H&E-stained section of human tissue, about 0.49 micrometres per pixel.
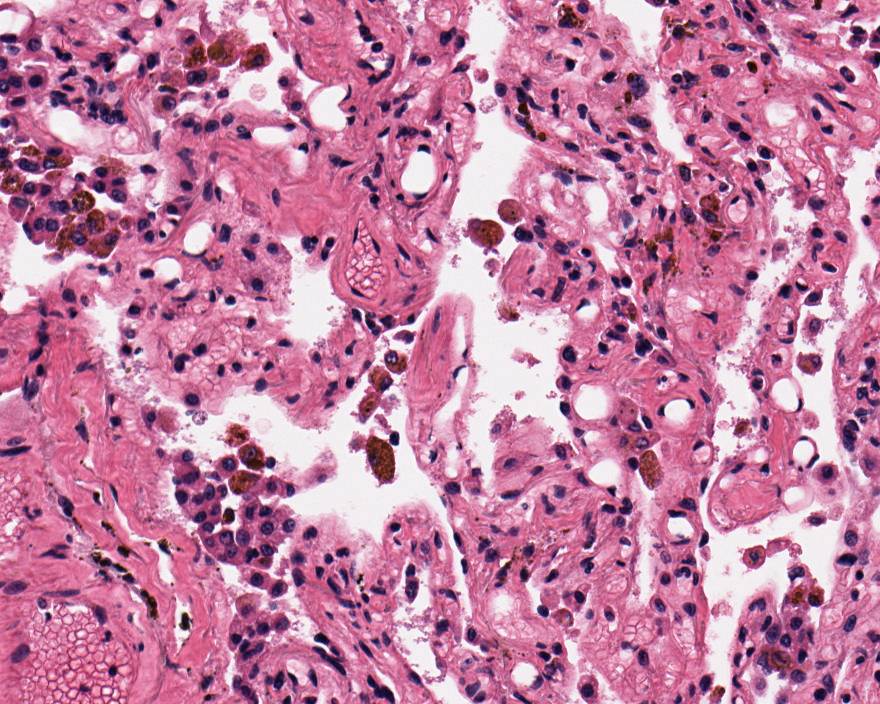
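Lung: rounded macrophages stuffed with coarse golden-brown granular pigment cluster at upper left and lower left-centre, with single brown-pigmented ones free in the central spaces. Septa are widened by pink collagenous fibrous tissue with scattered spindle-shaped nuclei.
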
